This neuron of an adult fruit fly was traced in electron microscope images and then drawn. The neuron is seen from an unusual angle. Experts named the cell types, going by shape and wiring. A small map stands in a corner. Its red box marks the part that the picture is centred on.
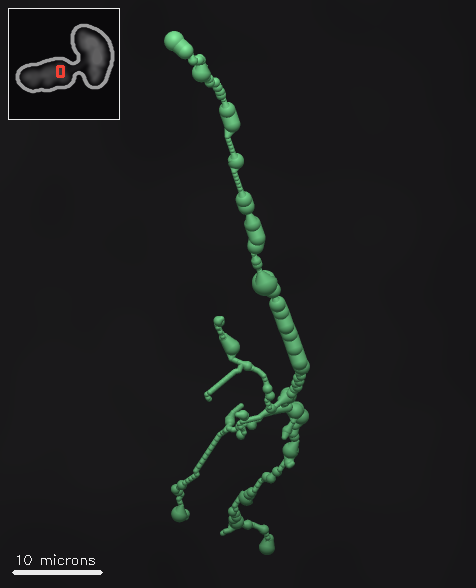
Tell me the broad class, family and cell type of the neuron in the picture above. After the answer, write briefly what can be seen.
It is a sensory neuron entering the nerve cord. Its family is called class gustatory. It is of cell type LgLG6. It is in the nerve cord and does not reach the brain. From top to bottom in the picture it spans about 60 microns. There are a dozen or fewer branch ends.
